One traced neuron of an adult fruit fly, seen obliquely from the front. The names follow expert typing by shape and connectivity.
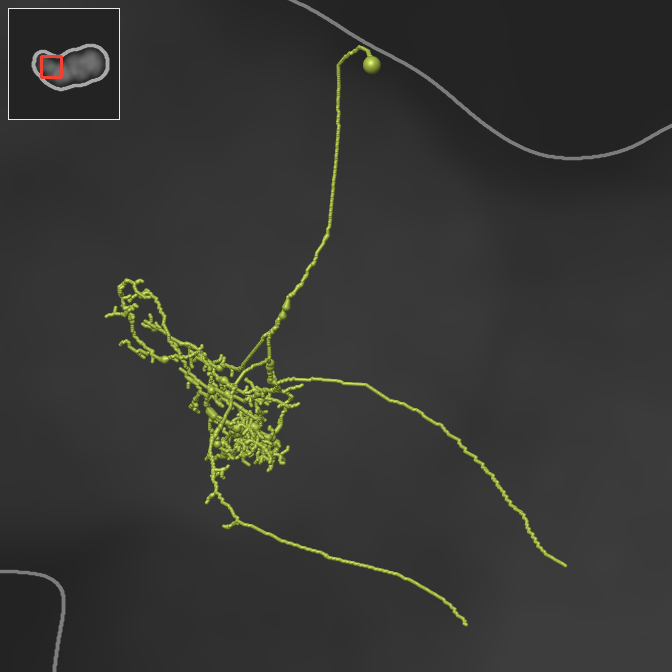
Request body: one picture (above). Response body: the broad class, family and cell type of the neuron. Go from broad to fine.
nerve-cord intrinsic neuron; hemilineage 23B; IN23B084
